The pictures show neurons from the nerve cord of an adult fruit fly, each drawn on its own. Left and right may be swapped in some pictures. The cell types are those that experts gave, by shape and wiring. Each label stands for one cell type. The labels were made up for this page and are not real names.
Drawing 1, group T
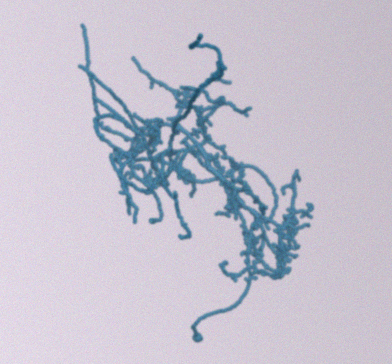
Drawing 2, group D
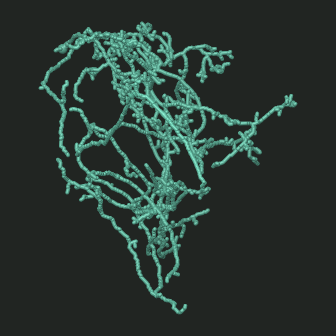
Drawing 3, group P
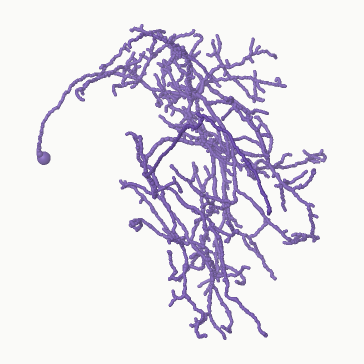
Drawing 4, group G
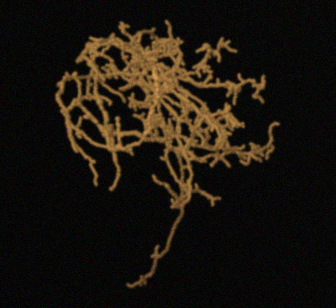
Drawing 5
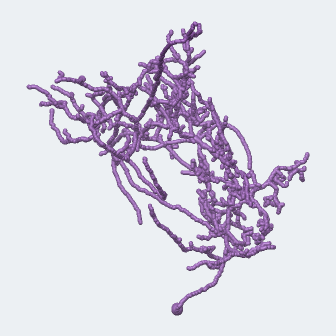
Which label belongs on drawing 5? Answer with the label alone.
group T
